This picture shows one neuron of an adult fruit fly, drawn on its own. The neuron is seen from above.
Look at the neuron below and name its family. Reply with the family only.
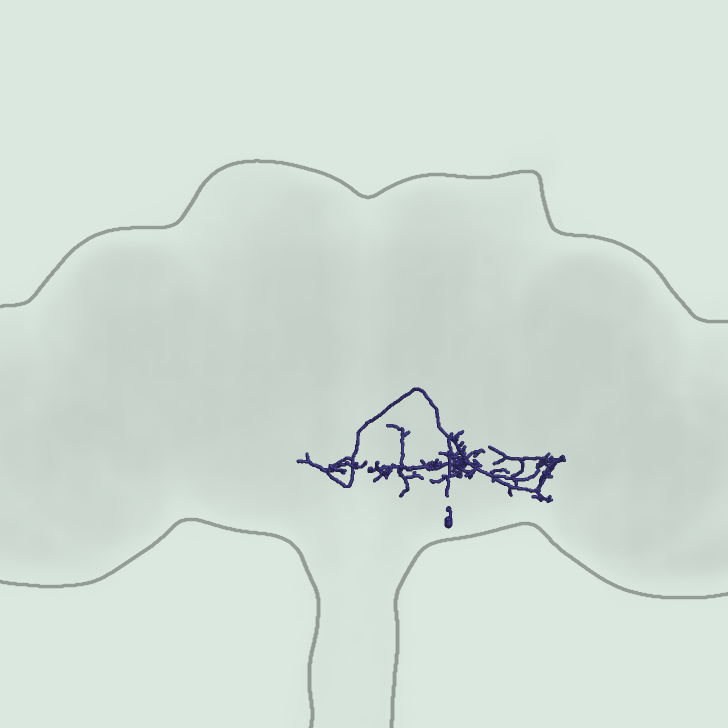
hemilineage DM6_central1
